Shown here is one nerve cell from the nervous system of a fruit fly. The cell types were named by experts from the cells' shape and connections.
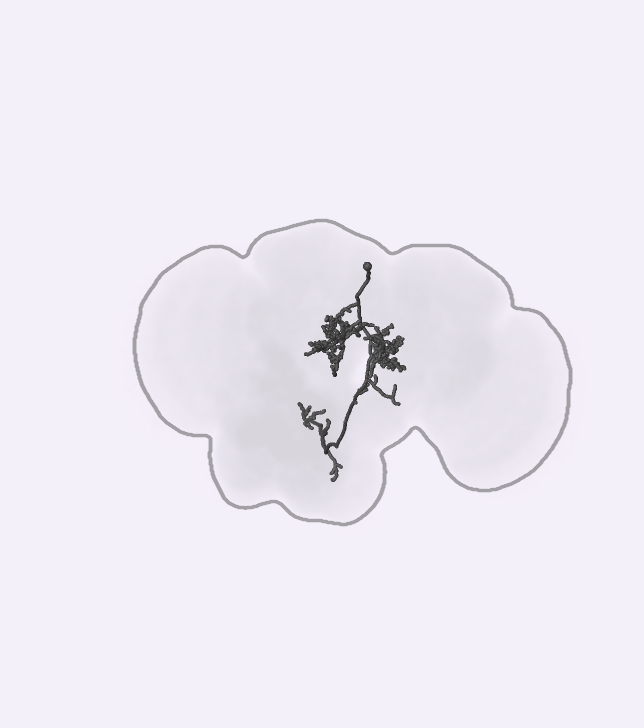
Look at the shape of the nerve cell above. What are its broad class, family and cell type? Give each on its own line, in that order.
descending neuron
DNp
DNp53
